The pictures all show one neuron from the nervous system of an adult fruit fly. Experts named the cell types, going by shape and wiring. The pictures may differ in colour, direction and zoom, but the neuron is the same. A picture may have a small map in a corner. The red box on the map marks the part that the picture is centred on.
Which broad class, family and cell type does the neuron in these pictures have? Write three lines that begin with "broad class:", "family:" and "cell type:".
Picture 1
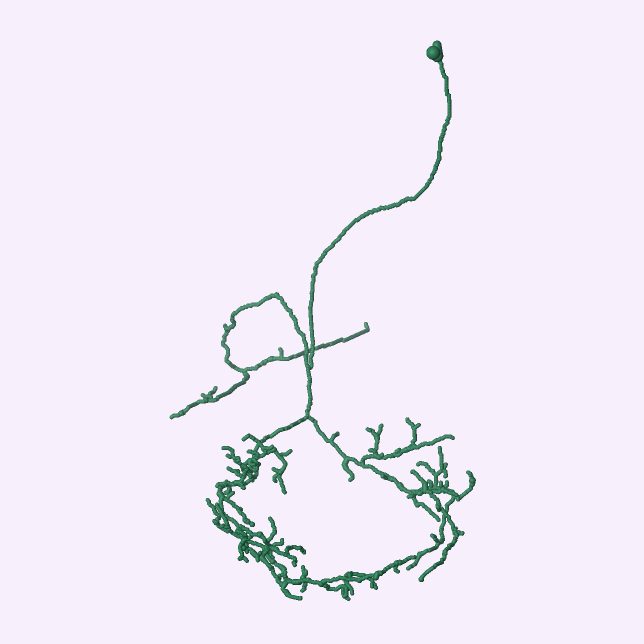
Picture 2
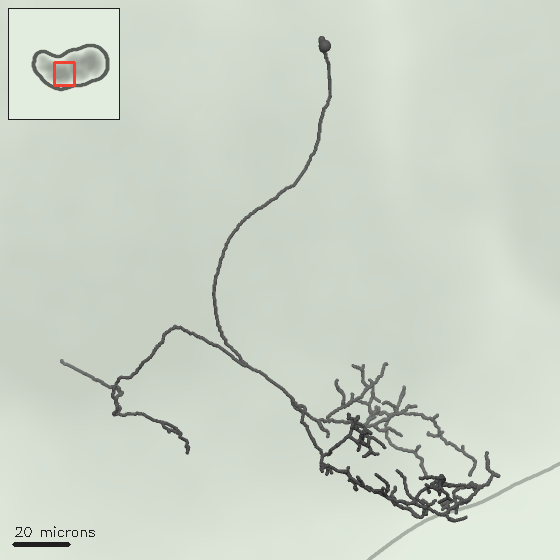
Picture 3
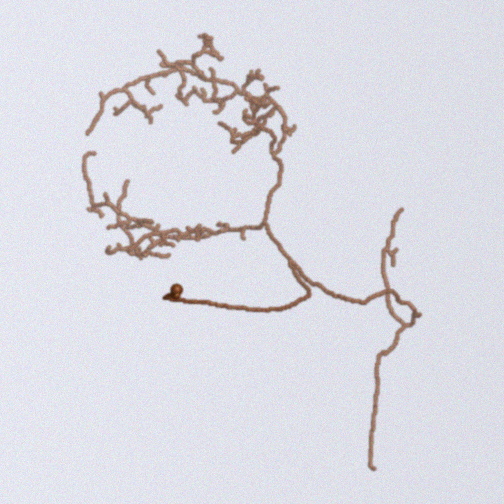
broad class: nerve-cord intrinsic neuron
family: hemilineage 23B
cell type: IN23B041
